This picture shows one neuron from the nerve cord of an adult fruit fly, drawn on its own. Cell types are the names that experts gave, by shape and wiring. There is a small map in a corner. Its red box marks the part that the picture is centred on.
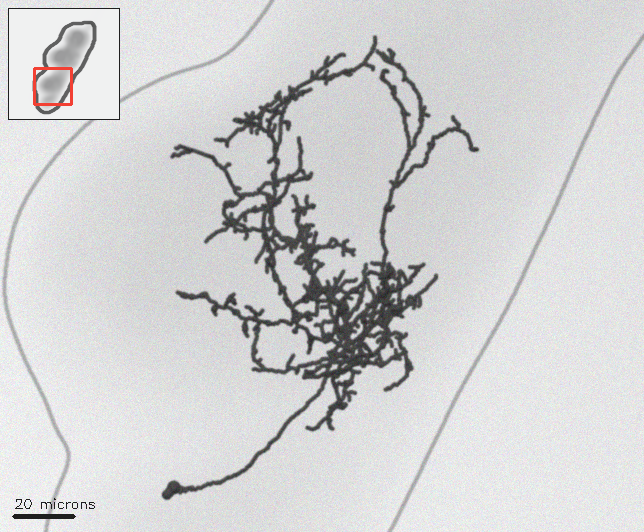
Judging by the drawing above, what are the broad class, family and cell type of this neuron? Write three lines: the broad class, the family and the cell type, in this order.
nerve-cord intrinsic neuron
hemilineage 03A
IN03A055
